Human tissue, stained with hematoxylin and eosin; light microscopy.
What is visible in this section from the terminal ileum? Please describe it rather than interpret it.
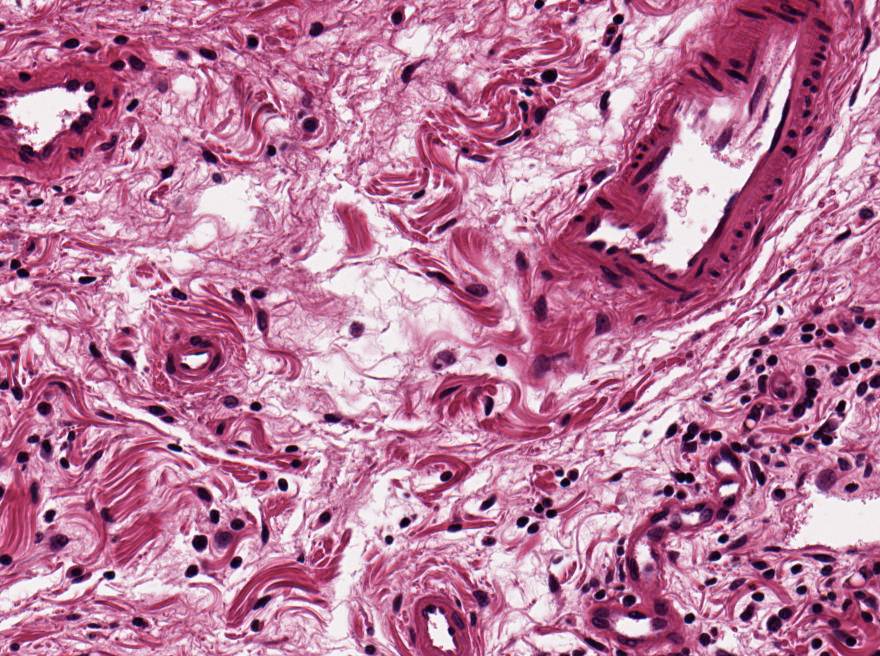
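This field shows loose connective tissue with scattered small vessels; no epithelial surface and no glands are present. Its pink fibre bundles are wavy and curving, running in many different directions. Through most of the stroma the nuclei are sparse, small and dark, many of them oval or spindle-shaped. The lower right corner is more cellular, with many small round dark nuclei lying among small vessels.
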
